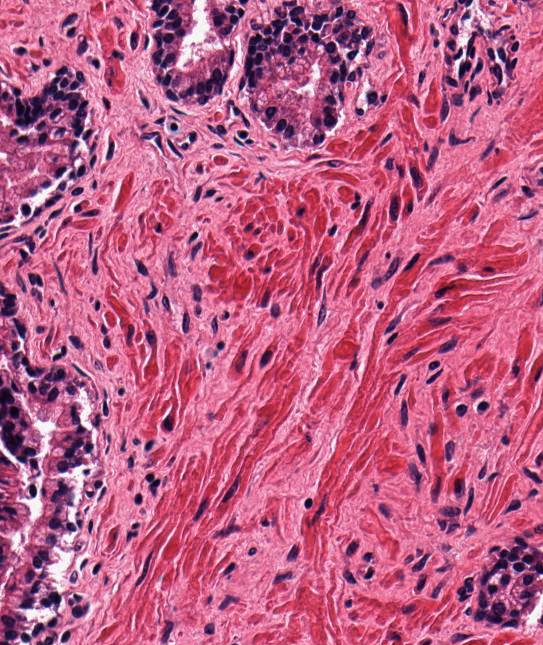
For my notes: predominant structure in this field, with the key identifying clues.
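Fibromuscular stroma, filling the field centre. Glandular epithelial structures at left edge, top and lower right corner.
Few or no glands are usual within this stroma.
Smooth muscle cells: deeply eosinophilic, elongated cytoplasm; central nuclei mostly elongated, spindle-shaped.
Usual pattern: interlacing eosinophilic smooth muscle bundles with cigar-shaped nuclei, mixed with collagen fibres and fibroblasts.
Paler pink collagenous tissue between more deeply red muscle bundles.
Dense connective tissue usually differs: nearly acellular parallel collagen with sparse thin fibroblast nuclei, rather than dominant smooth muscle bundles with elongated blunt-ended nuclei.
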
